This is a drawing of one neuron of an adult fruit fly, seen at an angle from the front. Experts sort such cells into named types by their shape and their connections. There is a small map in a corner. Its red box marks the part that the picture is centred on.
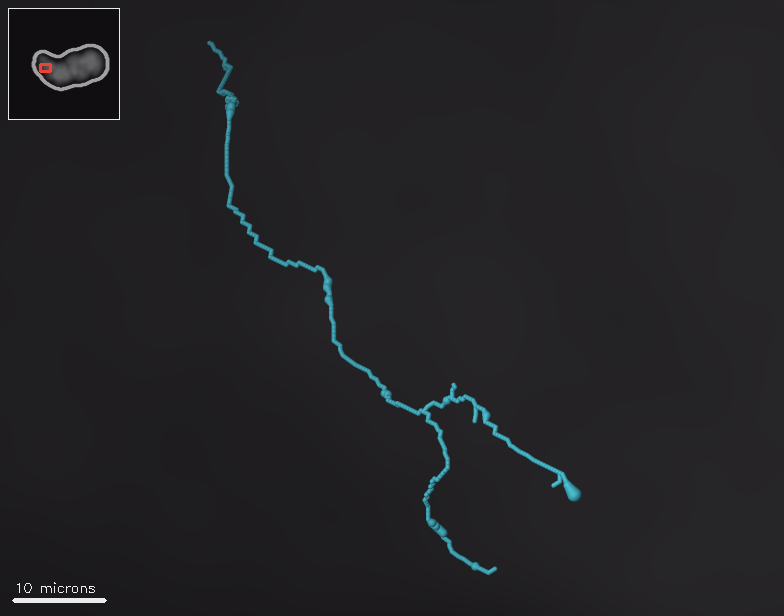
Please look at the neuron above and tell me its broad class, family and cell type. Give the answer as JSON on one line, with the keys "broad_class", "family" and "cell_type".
{"broad_class": "sensory neuron entering the nerve cord", "family": "class chemosensory", "cell_type": "SNch10"}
